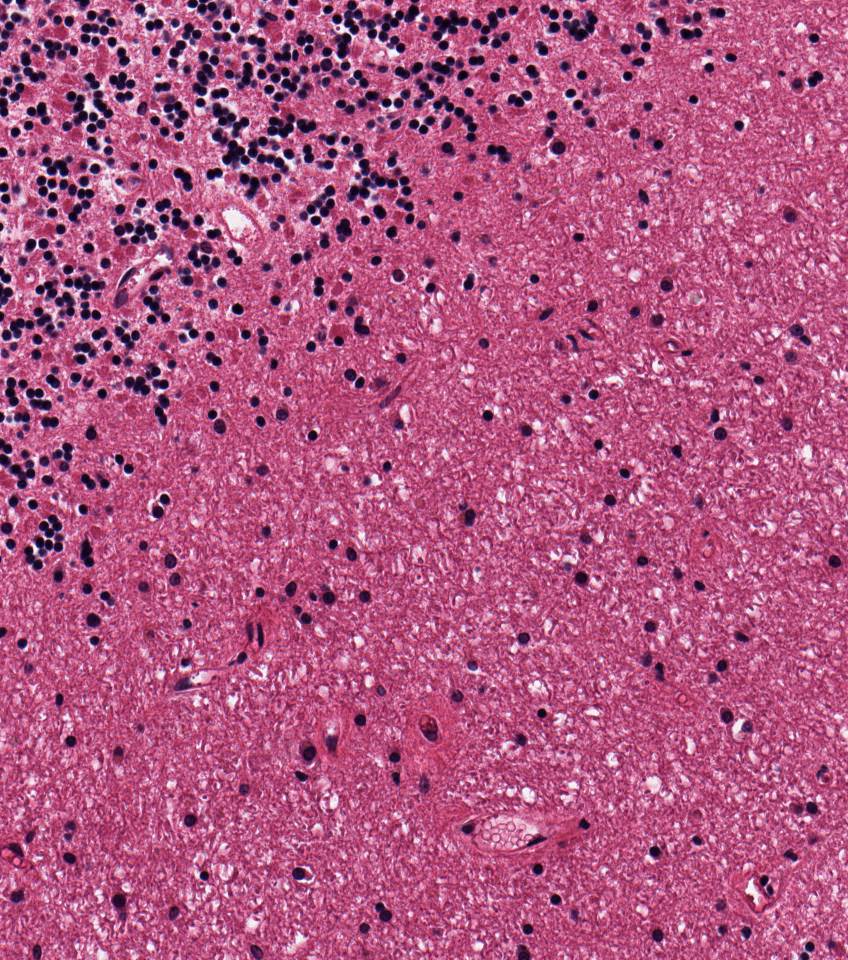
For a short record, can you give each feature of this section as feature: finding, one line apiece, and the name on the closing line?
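Distribution: dense crowd of small dark nuclei in upper left corner; remainder sparsely cellular pink tissue
Crowded nuclei: small, round, deeply basophilic, very little visible cytoplasm
Islands: small, pink, nucleus-free, scattered among packed nuclei in upper left
Sparse area background: finely fibrillary eosinophilic meshwork with many small clear spaces
Name: cerebellum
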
